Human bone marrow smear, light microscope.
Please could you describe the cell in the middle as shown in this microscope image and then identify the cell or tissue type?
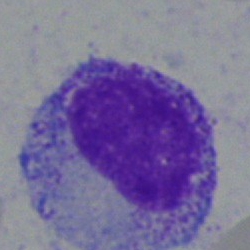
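The nucleus lies off-centre, toward the upper right of the cell. The cytoplasm is pale grey-blue, and small dark blue-purple granules gather mostly toward its outer edge. The margin of the cell is ragged rather than smooth. The cell is a myelocyte.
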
